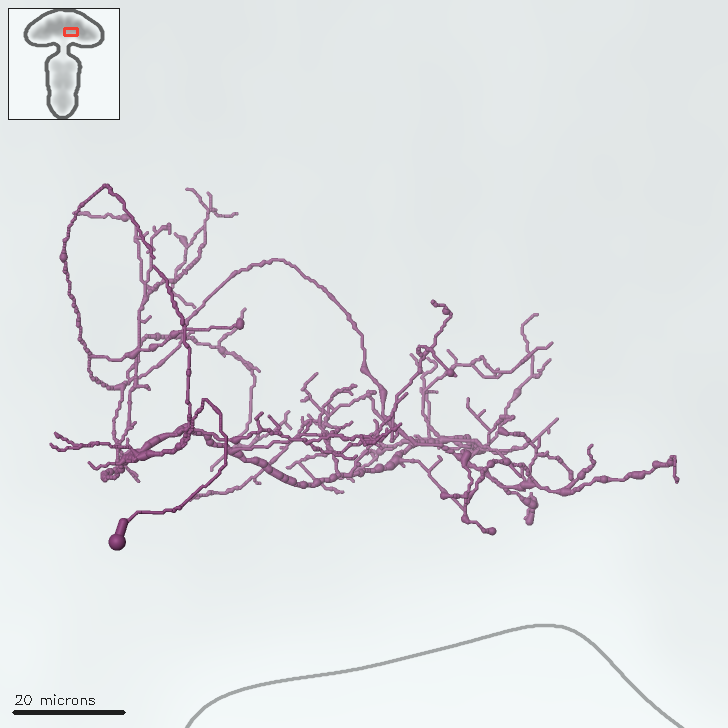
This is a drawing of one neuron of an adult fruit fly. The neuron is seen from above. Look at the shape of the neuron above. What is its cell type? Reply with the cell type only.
CB1960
